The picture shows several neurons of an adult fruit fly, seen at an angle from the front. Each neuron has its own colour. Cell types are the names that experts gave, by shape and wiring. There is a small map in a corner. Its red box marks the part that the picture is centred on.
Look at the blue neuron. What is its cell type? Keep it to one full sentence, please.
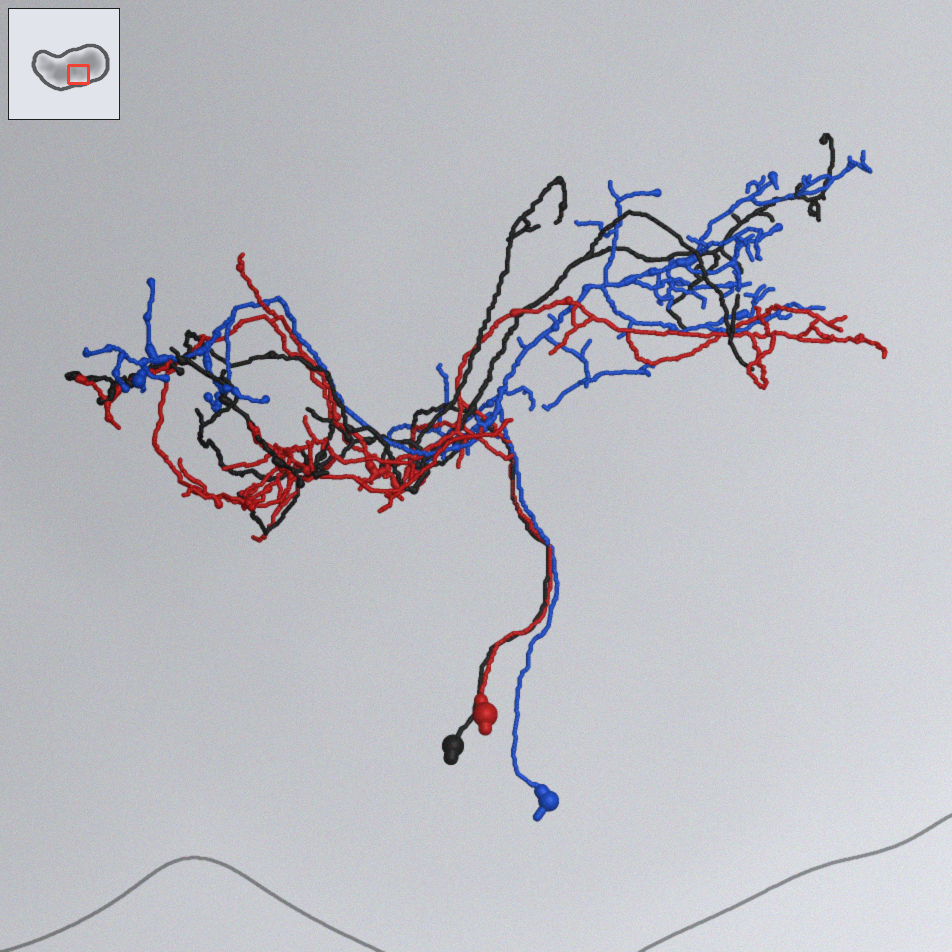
This neuron is of the type GNG619.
